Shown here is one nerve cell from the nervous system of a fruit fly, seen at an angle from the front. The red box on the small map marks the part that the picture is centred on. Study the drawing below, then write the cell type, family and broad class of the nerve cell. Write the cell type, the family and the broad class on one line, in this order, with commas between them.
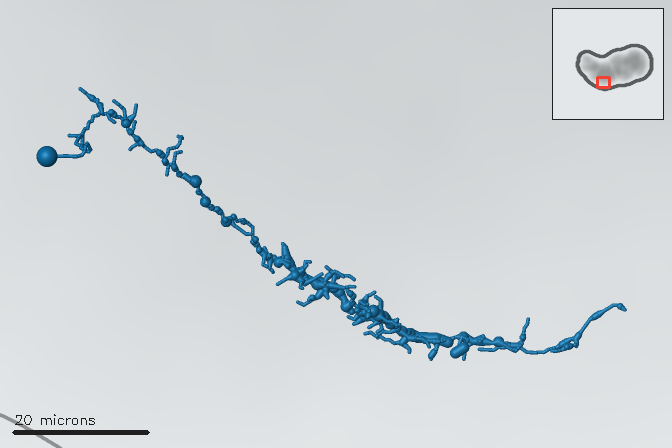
Dm3c, Dm, optic-lobe intrinsic neuron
